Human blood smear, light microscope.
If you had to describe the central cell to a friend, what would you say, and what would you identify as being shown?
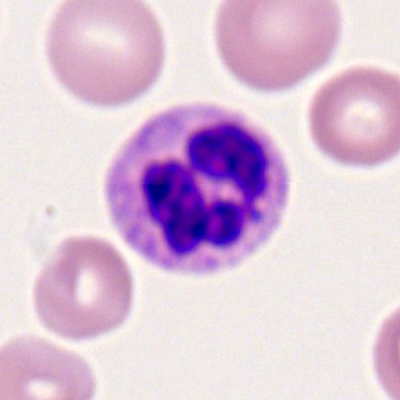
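Beginning with the outline: it is round and smooth. The nucleus is divided into several lobes, and its chromatin is dark purple and coarsely clumped. The cytoplasm holds fine, faint pinkish-purple granules. Answer: segmented neutrophil.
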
